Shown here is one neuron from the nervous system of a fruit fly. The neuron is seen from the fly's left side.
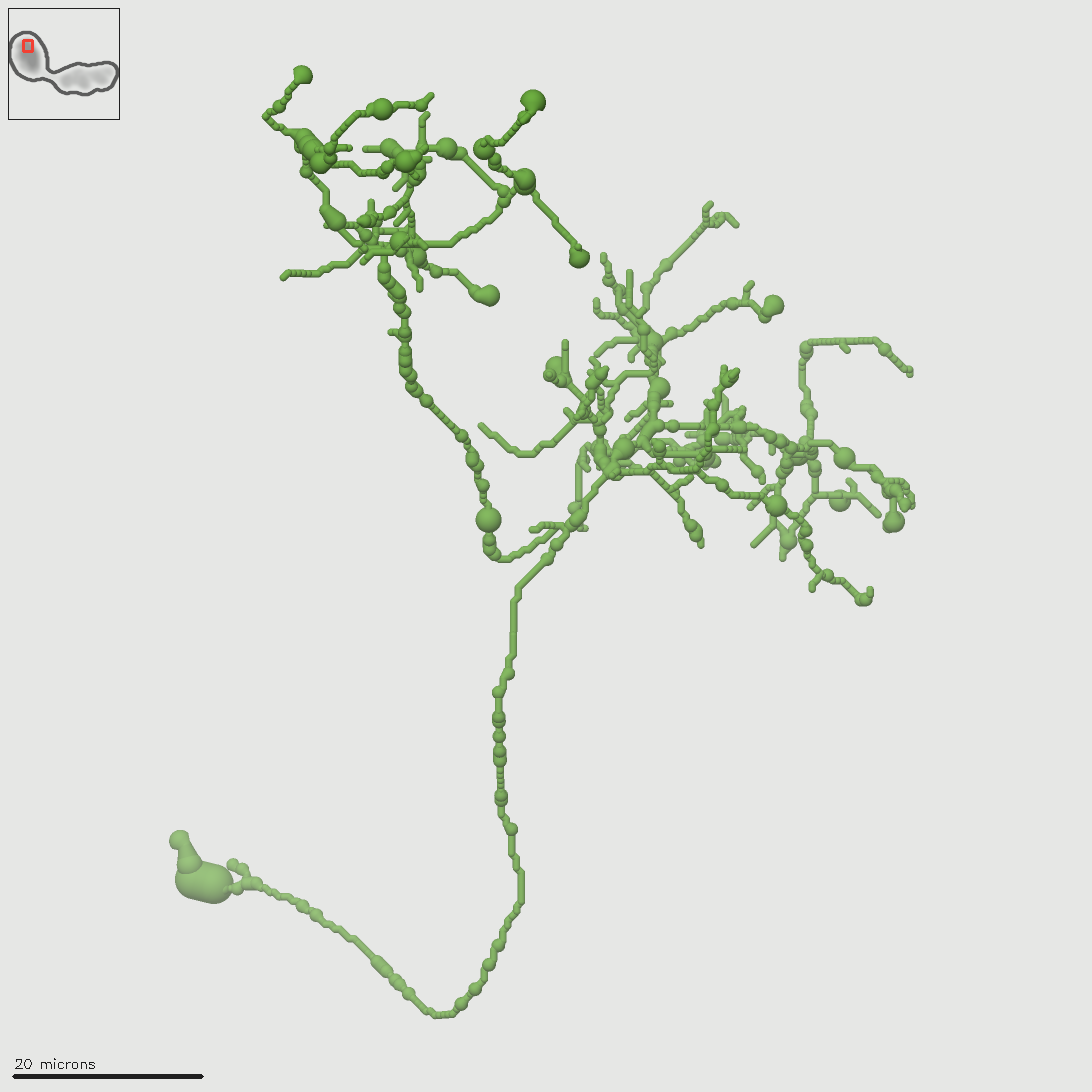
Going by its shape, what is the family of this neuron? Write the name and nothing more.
hemilineage LHa2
